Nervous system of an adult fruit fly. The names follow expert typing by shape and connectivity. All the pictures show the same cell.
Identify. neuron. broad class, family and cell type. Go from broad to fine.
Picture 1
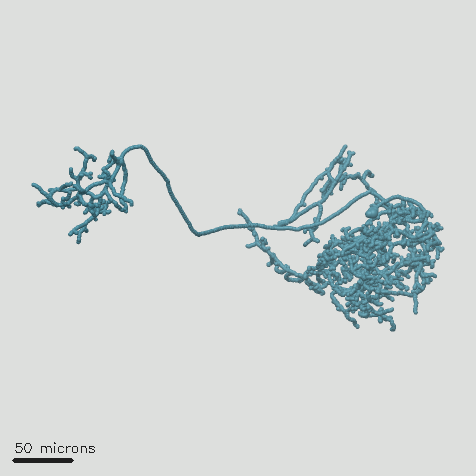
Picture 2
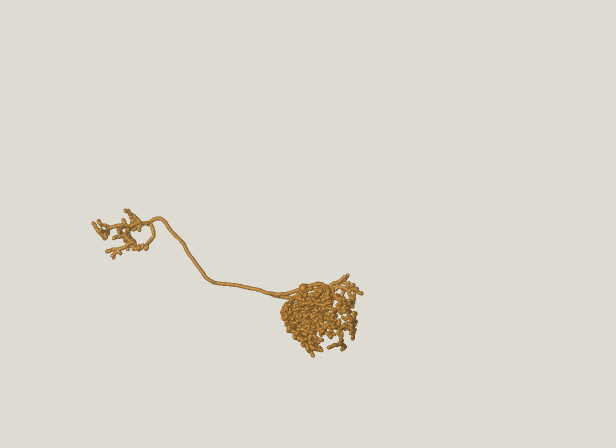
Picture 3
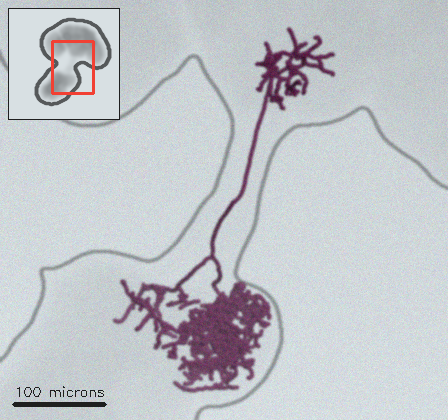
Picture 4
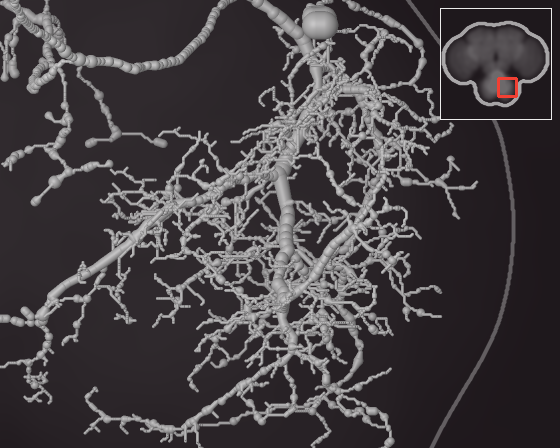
ascending neuron; hemilineage 19A; AN19A018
